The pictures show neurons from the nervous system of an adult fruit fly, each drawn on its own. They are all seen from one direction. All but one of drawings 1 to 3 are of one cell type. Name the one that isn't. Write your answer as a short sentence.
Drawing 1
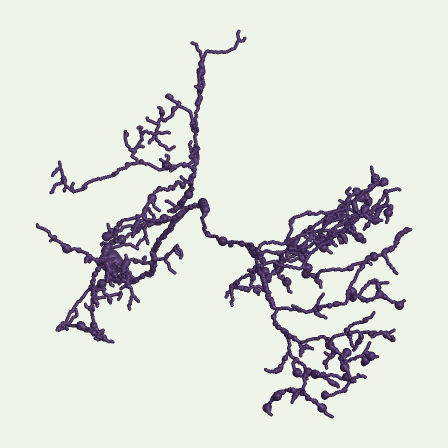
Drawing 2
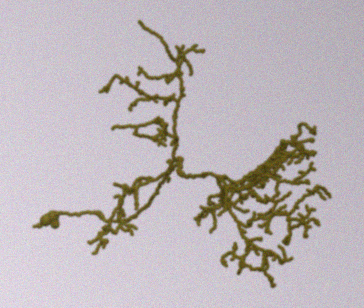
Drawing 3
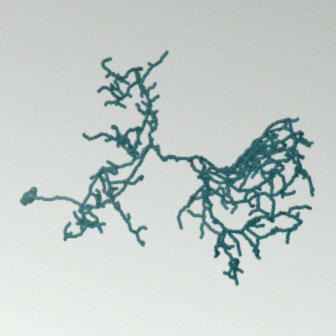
The neuron in drawing 2 is of another cell type than the rest.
